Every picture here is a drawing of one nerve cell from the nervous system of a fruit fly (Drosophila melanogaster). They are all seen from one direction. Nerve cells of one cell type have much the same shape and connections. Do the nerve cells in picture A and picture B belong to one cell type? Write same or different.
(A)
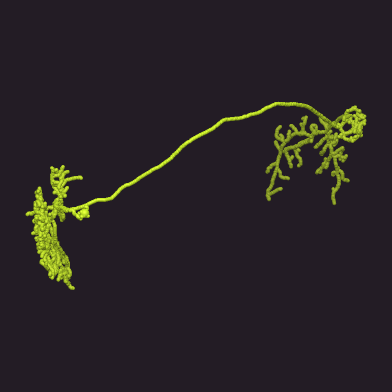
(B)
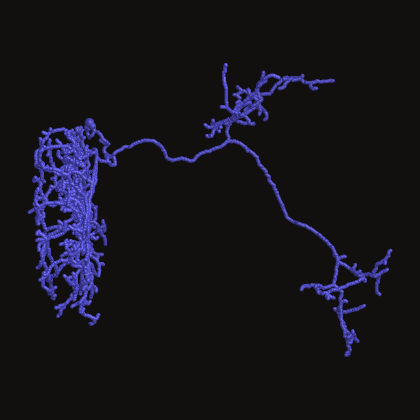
different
